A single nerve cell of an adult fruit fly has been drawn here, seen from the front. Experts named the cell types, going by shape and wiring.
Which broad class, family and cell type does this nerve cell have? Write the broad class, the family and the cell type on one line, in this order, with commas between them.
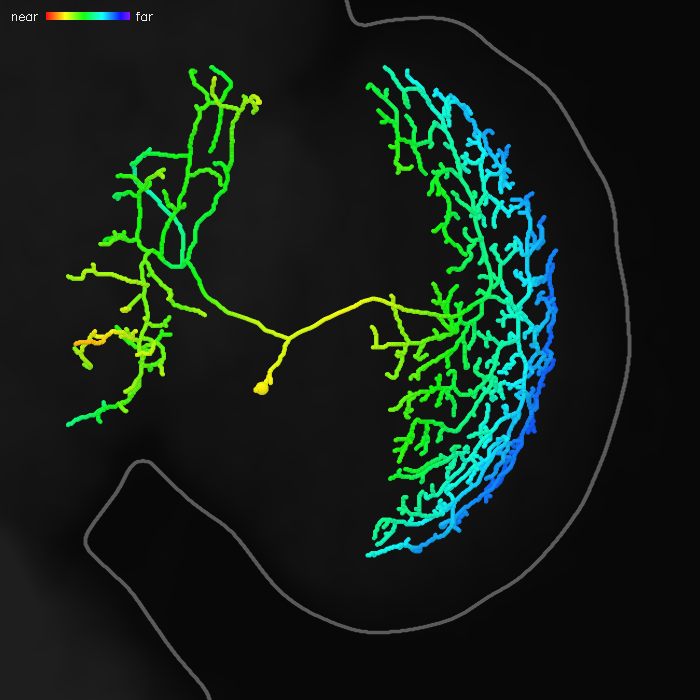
visual projection neuron, MeVP, MeVP28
